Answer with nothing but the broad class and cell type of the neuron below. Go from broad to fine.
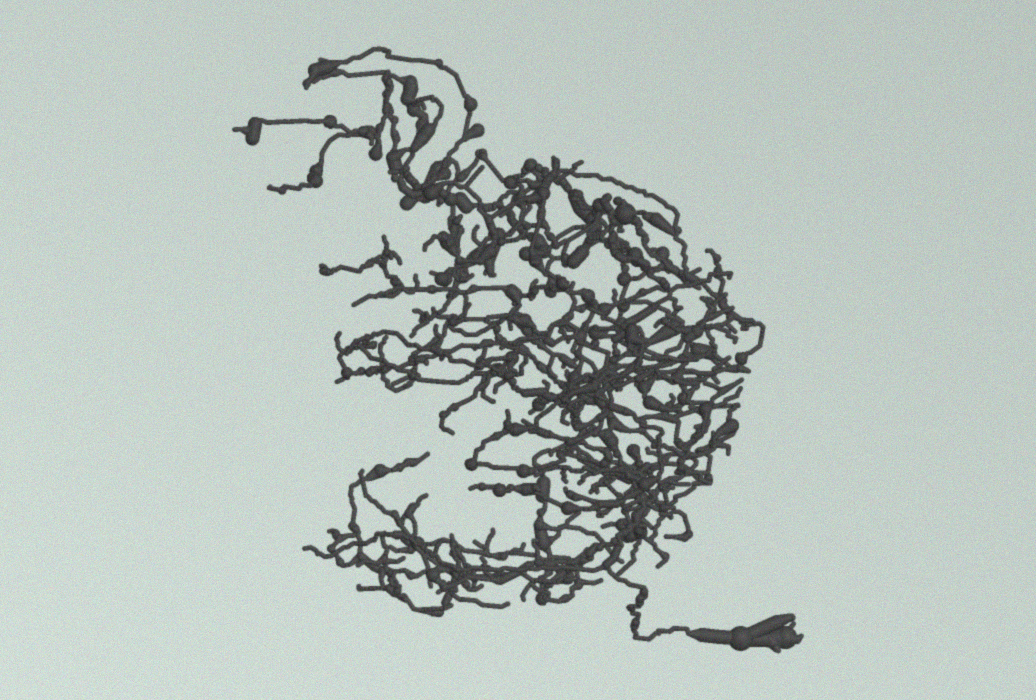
nerve-cord intrinsic neuron; INXXX240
